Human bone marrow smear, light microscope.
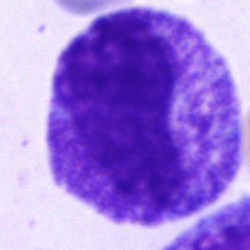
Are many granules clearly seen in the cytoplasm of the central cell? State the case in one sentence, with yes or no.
Yes, visible granules are present in great number in its cytoplasm.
